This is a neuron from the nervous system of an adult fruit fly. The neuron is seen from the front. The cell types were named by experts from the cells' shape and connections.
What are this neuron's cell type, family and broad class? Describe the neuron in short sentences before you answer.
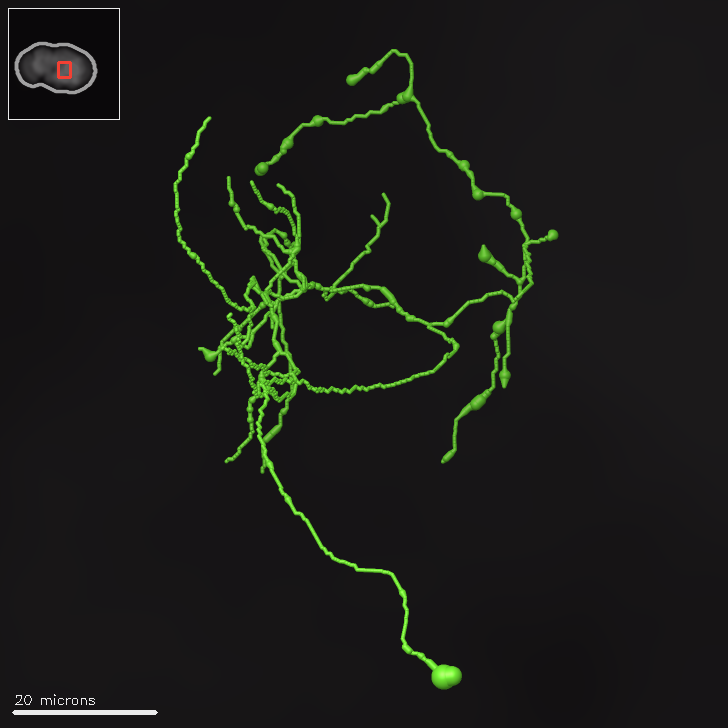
The cell body is at the bottom of the picture. From top to bottom in the picture it spans about 90 microns. Its cell type is WED023. The family is hemilineage WEDa2. Its broad class is central-brain intrinsic neuron.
